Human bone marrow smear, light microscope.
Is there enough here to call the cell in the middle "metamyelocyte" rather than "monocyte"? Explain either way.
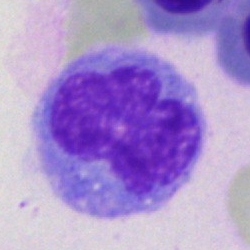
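Cell in the middle: monocyte. Cytoplasm pale greyish blue.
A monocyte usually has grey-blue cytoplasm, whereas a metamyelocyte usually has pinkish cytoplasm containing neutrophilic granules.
Chromatin finely mottled, small lighter spots scattered through it.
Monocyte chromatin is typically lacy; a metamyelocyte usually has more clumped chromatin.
Also noted: wider cytoplasmic rim below the nucleus than above, and a few tiny pale dots in the cytoplasm below the nucleus.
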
